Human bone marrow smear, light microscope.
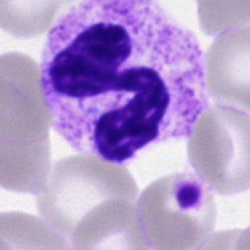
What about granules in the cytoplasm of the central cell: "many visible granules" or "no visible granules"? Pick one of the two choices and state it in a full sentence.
There is a large number of visible granules in the cell's cytoplasm.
